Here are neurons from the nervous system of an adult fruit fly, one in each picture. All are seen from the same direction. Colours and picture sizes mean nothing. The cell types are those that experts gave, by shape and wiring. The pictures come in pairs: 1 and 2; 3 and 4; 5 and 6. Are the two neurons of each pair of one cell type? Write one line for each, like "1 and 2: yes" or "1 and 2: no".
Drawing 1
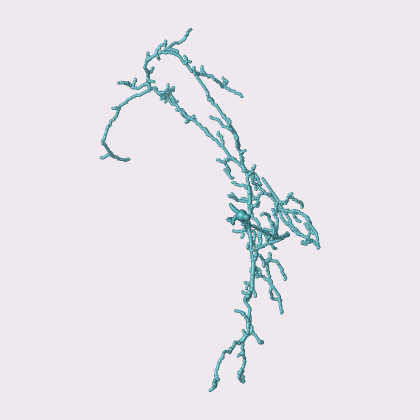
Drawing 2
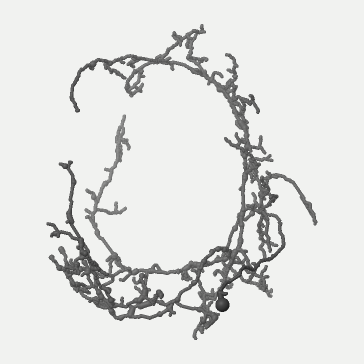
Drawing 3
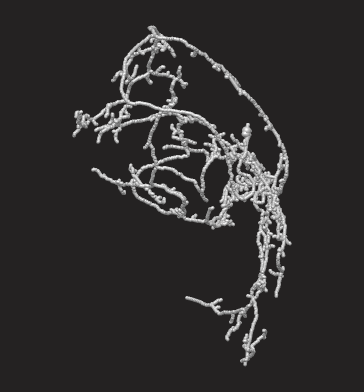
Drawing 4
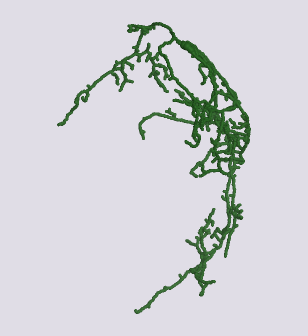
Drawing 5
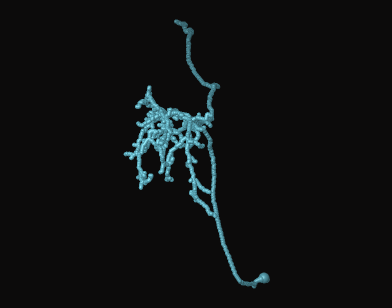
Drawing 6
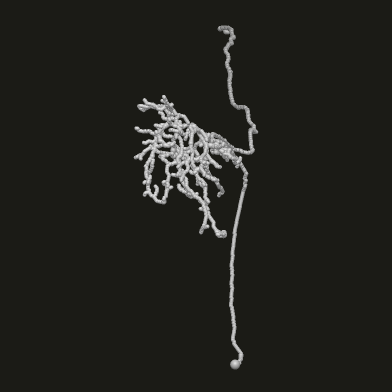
1 and 2: yes
3 and 4: yes
5 and 6: yes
